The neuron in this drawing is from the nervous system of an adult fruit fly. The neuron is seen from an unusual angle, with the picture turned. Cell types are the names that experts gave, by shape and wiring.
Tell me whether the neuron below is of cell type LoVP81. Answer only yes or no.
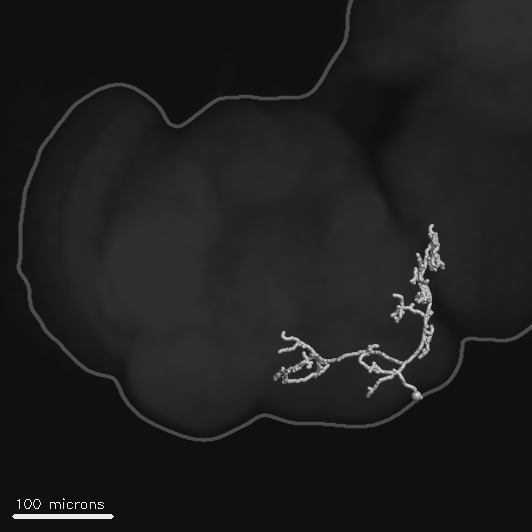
yes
